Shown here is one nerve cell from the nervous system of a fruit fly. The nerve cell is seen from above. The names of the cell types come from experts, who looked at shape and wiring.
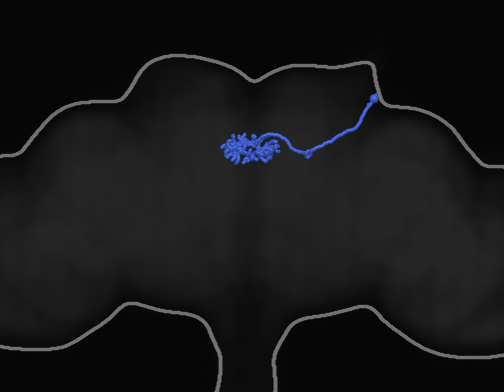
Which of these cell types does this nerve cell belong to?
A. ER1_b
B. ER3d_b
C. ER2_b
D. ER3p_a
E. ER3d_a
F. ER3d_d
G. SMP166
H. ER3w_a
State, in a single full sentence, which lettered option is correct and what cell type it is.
The cell type to which the nerve cell belongs is option H, ER3w_a.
